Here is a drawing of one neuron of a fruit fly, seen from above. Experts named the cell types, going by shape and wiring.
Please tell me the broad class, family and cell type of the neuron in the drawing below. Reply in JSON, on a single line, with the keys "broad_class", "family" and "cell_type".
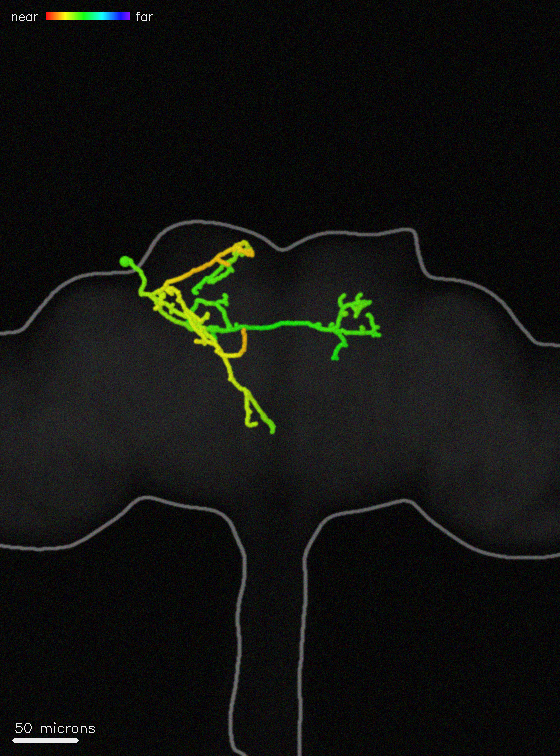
{"broad_class": "central-brain intrinsic neuron", "family": "hemilineage AOTUv4_dorsal", "cell_type": "CB2981"}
